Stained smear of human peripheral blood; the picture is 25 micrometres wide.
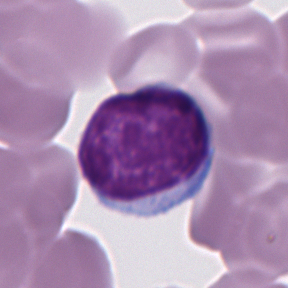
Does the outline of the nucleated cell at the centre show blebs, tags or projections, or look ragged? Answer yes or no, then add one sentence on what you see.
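No. The cell has a smooth, roughly round outline.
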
